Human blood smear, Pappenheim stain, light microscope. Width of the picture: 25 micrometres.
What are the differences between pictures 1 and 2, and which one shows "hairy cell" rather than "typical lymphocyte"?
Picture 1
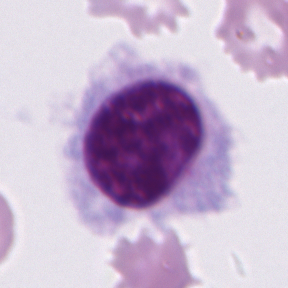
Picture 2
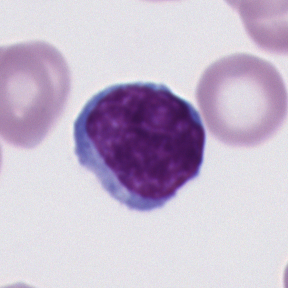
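Hairy cell: picture 1. Typical lymphocyte: picture 2. Size: about 16 micrometres across in picture 1, about 12 micrometres across in picture 2. Nucleus as share of cell area: about 50% in picture 1, about 80% in picture 2.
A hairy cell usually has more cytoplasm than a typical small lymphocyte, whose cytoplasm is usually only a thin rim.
Cytoplasm, picture 1: pale greyish-blue, with fine hair-like wisps projecting from the edge around much of the cell. Cytoplasm, picture 2: pale blue, a thin rim, widest on the lower-left side. Nucleus, picture 1: oval, no indentation or lobes. Picture 2: a single rounded mass, no lobes. Chromatin in both dark purple and coarsely clumped; picture 1 also has paler streaks between the clumps.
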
